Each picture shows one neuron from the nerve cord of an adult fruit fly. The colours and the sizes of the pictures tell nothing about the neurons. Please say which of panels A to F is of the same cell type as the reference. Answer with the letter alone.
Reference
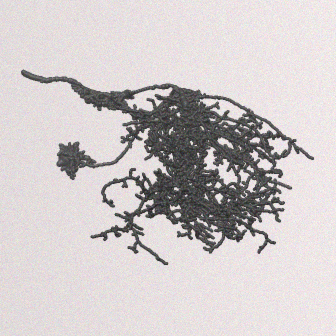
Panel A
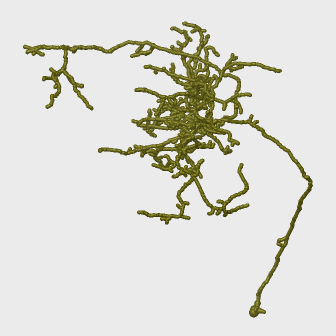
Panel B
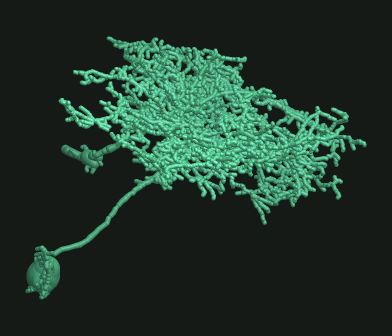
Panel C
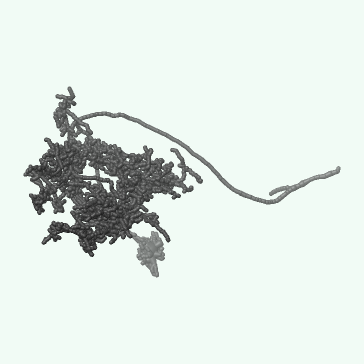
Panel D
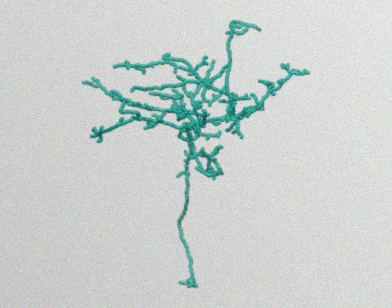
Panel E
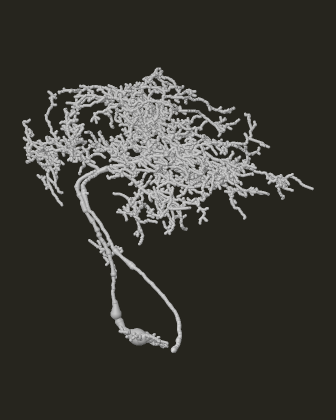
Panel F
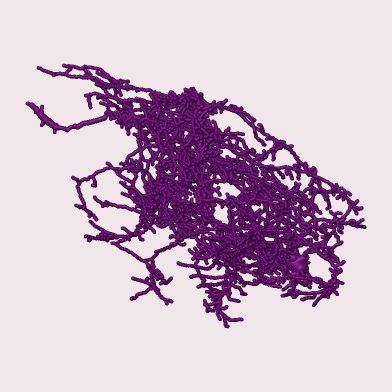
B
